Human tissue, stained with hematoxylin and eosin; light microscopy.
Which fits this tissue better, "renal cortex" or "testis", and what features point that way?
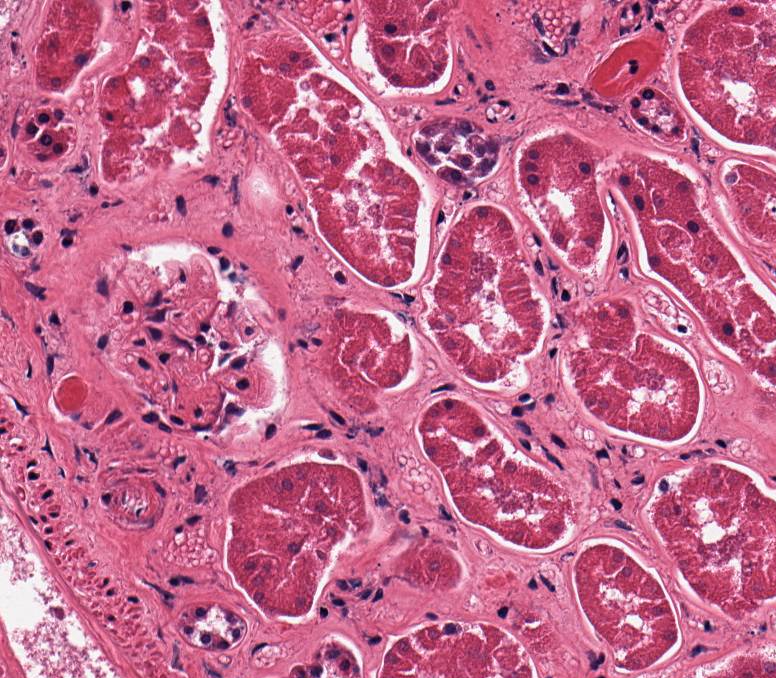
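This is renal cortex. Round to oval tubular cross-sections crowd the pink stroma, with a single glomerulus at left-centre. Most tubules are lined by tall cells with abundant granular, deeply eosinophilic cytoplasm and round dark nuclei; the large ones have narrow, irregular lumens holding pale wispy material. Scattered smaller tubules between them have pale, finely vacuolated cytoplasm.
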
